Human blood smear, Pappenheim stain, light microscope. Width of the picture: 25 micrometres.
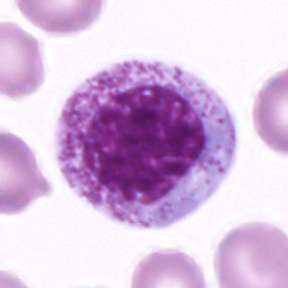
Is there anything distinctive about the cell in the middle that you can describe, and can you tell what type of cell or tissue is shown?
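Round and smooth, the outline shows no surface projections. Its chromatin is dark purple and coarsely clumped. Many small reddish-purple granules lie scattered through the cytoplasm, densest along the upper and left edge. This is a myelocyte.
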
